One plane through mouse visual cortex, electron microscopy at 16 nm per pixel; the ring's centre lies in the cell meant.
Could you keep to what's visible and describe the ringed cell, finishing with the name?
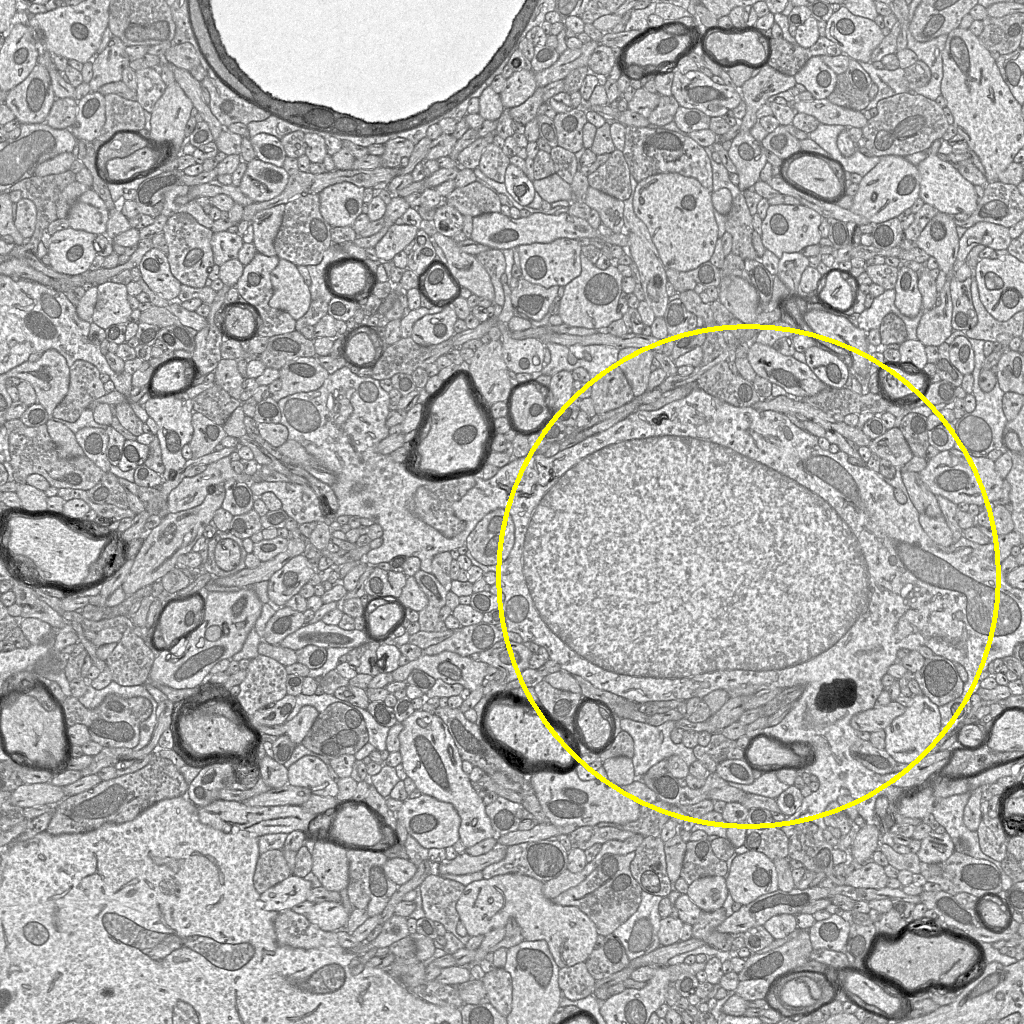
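Large oval nucleus, long axis roughly horizontal, shown whole. Envelope in a smooth curve, no deep infoldings. No distinct nucleolus in this plane. Cytoplasm below and right of nucleus: one very dark, irregular dense body. Verdict: astrocyte.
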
